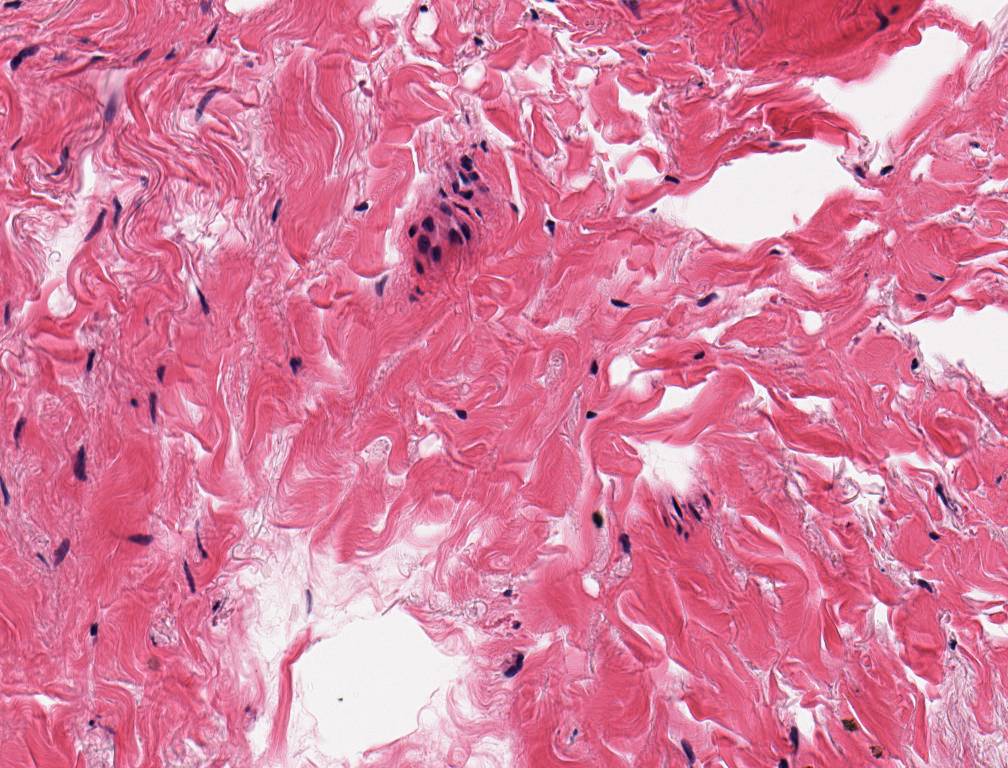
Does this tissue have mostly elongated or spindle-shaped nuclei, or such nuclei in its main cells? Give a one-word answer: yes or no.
Yes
